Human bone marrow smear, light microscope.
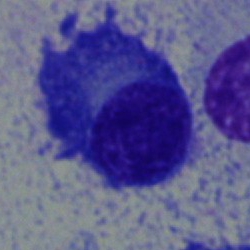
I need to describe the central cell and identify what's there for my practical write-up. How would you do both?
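Have a look at the outline: it's irregular, with small blunt projections along the top edge. The nucleus is off-centre, down in the lower right of the cell. Its chromatin stains dark purple throughout. Against the upper-left side of the nucleus there's a paler zone in the cytoplasm. That's a plasma cell.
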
